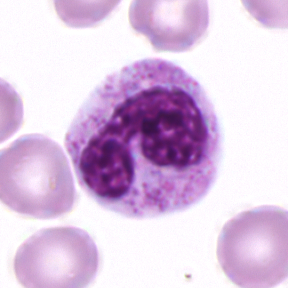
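Band neutrophil at the centre of the smear; I notice first that its outline is round and smooth. The nucleus shows a smaller lobe at the lower left and a larger lobe at the upper right, and I see no nucleoli in it. Small reddish-pink granules lie scattered through the cytoplasm.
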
